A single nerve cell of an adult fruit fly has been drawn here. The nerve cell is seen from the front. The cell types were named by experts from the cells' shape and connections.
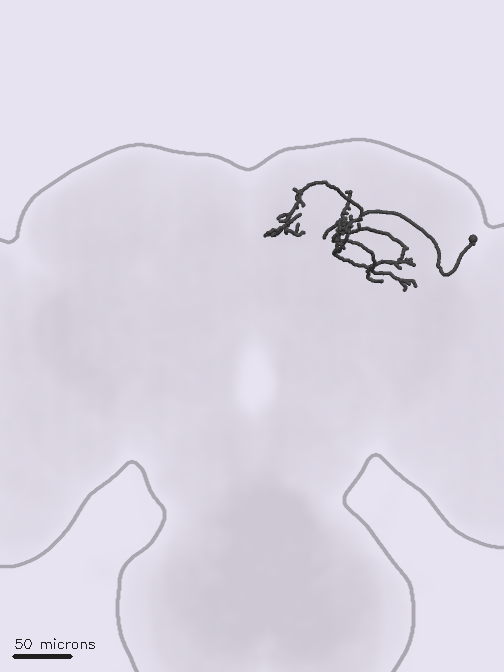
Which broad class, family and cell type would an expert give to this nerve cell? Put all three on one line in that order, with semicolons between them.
central-brain intrinsic neuron; hemilineage SIPa1_ventral; CB0937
